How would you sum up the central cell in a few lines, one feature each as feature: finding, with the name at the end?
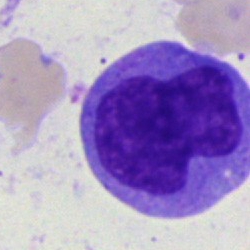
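Outline: round and smooth
Nucleus: notch in lower right side
Nuclear extent: most of the cell
Granules: none distinct in cytoplasm
Identity: monocyte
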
